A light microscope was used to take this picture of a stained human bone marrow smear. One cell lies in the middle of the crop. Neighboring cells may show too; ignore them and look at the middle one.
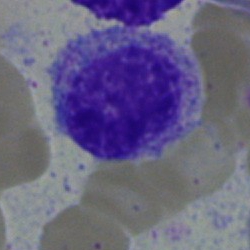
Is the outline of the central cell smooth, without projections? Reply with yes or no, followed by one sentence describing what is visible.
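No. The cell margin looks fuzzy and slightly ragged rather than sharply smooth.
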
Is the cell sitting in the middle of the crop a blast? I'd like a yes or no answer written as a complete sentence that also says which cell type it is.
No, the cell at the centre is identified as a myelocyte, not as a blast.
